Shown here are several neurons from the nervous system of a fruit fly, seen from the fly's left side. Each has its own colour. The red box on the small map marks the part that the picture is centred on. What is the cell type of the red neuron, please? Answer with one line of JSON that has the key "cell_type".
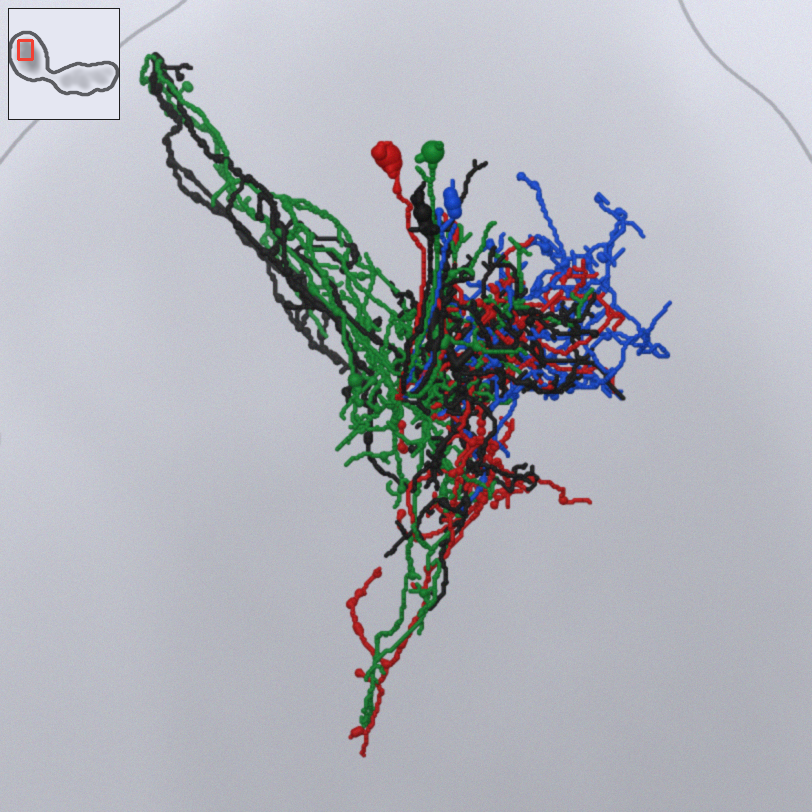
{"cell_type": "AVLP013"}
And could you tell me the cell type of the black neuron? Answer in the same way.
{"cell_type": "LH004m"}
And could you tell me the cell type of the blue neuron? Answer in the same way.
{"cell_type": "AVLP014"}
